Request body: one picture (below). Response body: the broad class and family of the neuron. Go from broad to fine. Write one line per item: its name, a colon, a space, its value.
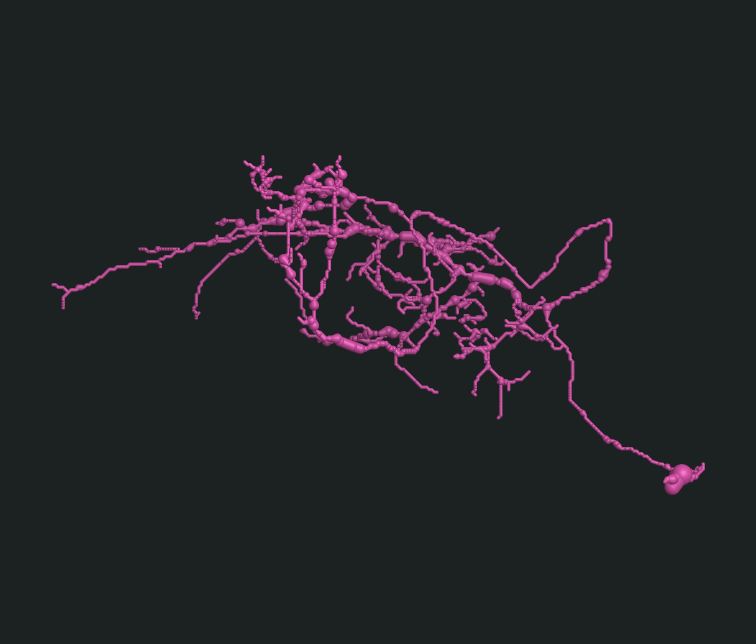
broad class: central-brain intrinsic neuron
family: hemilineage VLPp&l1_anterior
